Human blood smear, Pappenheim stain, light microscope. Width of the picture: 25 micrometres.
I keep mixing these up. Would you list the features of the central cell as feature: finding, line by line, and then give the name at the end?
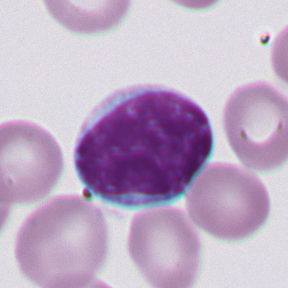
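Nucleus: reaches almost to the cell edge on the right
Chromatin: dark purple, coarse clumps with paler streaks between them
Granules: none in the cytoplasm
Vacuoles: none in the cytoplasm
Identity: typical lymphocyte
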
